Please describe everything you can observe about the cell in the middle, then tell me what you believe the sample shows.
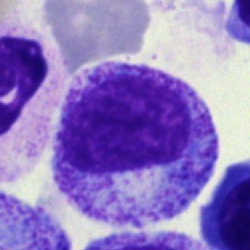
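Let me look closely: the outline is round and smooth. A moderate band of pale lilac cytoplasm sits mostly below the nucleus. Numerous purple granules are scattered all through the cytoplasm, and purple granules lie over the nucleus as well. This is a myelocyte.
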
